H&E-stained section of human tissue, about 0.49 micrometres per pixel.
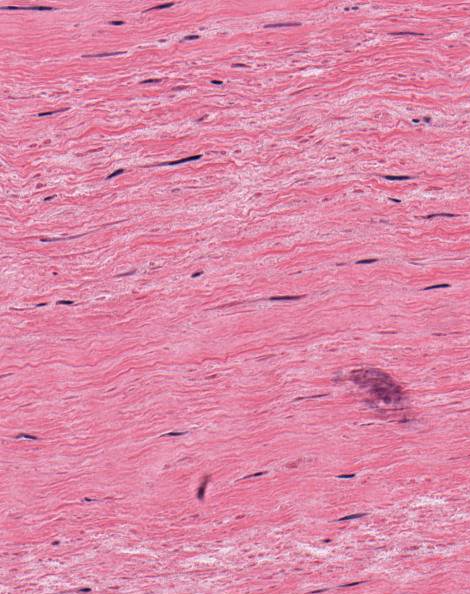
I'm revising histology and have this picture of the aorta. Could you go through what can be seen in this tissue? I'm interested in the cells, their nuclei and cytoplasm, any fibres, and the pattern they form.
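Look how densely the fibres pack, running parallel roughly from side to side across the whole field. Notice they aren't straight but follow a fine, wavy, crimped course. Thin, dark, elongated nuclei lie along them, and cells are sparse, with wide stretches of fibre between nuclei.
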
